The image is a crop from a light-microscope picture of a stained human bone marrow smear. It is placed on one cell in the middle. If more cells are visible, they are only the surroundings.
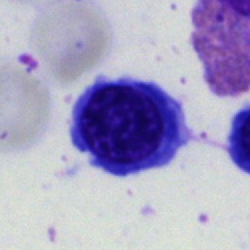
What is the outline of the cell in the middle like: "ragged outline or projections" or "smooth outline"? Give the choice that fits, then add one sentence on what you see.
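Ragged outline or projections. A thin strand extends from the right side of the cell toward a neighbouring cell.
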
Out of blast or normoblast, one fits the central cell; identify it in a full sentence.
The crop shows a normoblast in its centre.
